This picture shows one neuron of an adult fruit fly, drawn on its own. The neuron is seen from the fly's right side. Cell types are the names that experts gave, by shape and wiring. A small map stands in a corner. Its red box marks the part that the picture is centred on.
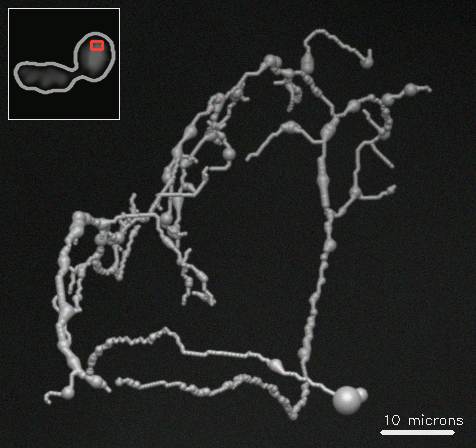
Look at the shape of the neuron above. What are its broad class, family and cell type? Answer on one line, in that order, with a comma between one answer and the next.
central-brain intrinsic neuron, hemilineage SLPpl1, SMP227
